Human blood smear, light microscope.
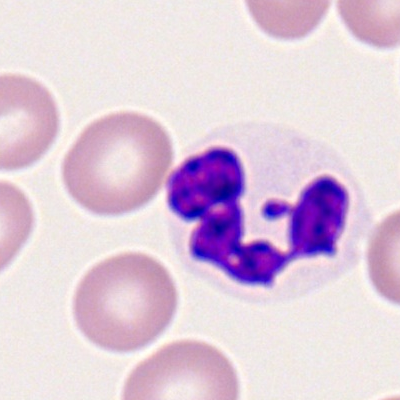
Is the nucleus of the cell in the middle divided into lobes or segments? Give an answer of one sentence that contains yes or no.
Yes, the nucleus is formed of separate segments rather than one mass.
